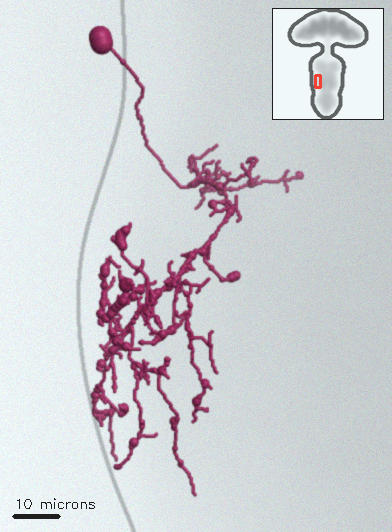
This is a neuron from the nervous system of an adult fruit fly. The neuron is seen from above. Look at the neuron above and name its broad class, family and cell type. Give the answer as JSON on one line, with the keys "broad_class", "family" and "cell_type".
{"broad_class": "nerve-cord intrinsic neuron", "family": "hemilineage 08A", "cell_type": "IN08A039"}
